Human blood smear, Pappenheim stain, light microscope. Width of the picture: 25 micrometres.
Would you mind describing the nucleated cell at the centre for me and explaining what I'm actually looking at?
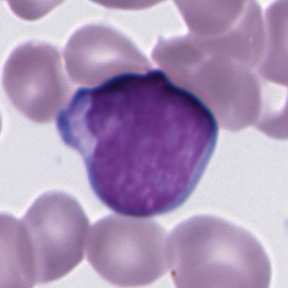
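An irregular, angular outline bounds the cell, which is not smoothly round. It measures about 14 micrometres across. The nucleus occupies most of the cell, and its chromatin is fine and evenly distributed, without coarse dark clumps. Cytoplasm is widest on the left side, where it forms a pale bulge. This is a myeloblast.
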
